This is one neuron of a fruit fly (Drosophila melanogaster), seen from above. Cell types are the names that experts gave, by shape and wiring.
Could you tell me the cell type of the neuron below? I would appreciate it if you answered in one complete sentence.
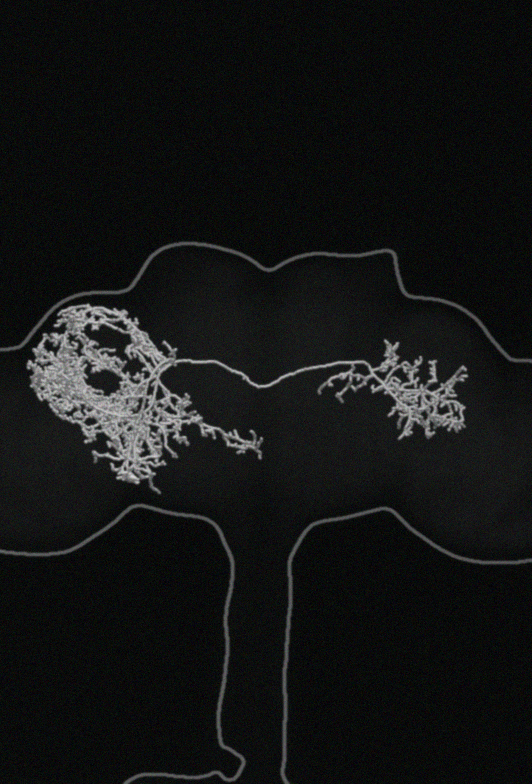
This neuron falls under the cell type PVLP093.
